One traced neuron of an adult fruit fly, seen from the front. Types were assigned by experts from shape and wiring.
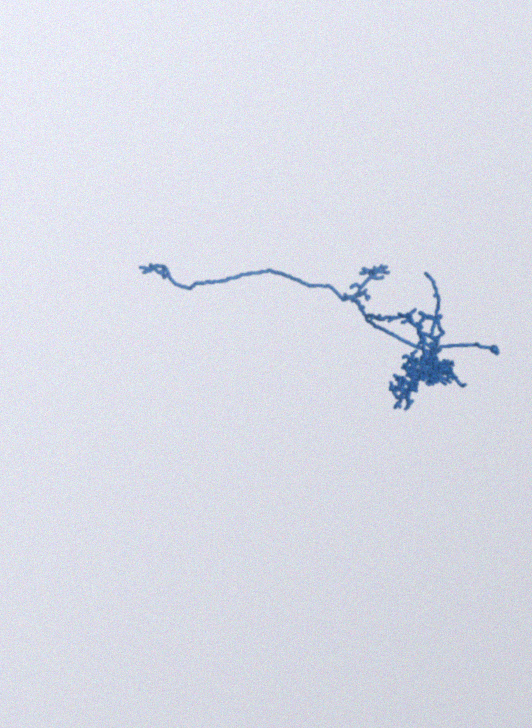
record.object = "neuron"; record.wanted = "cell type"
AVLP182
